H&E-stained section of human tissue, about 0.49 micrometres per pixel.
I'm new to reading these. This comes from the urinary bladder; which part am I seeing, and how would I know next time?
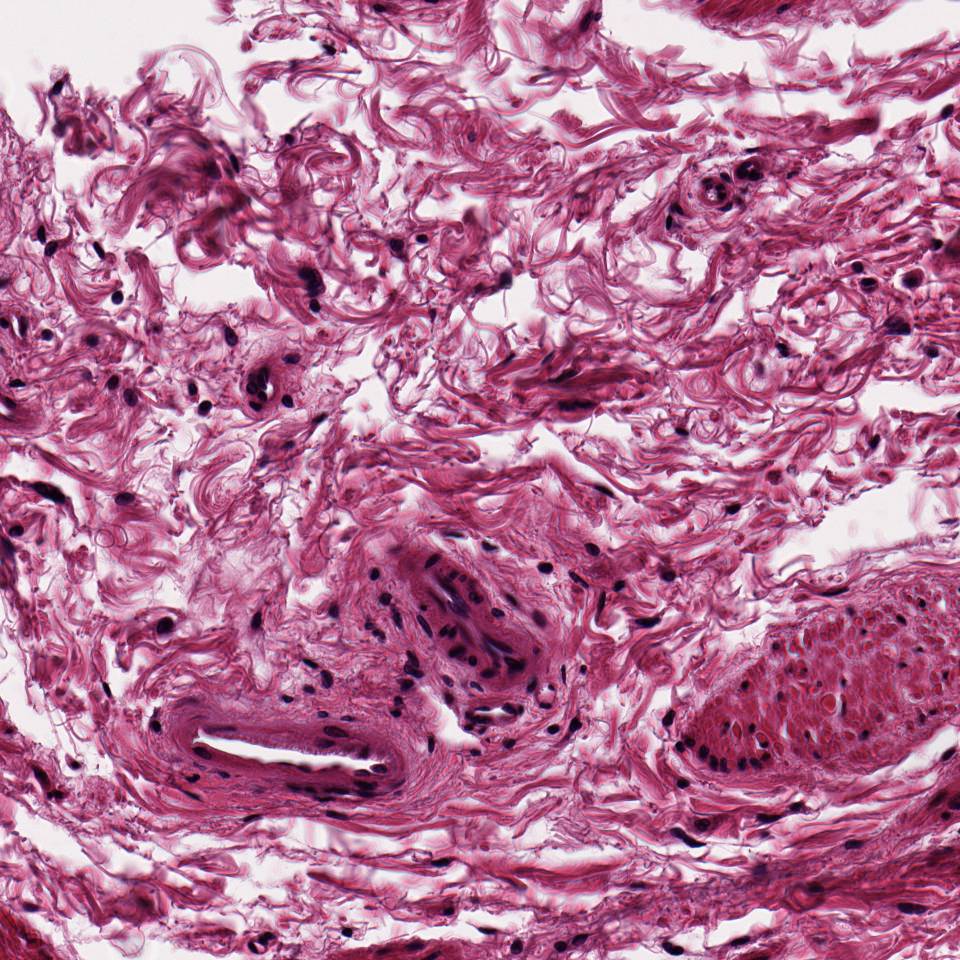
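What I'm looking at is loose connective tissue, which fills most of the field. Its collagen fibres are wavy and interlacing, and small dark nuclei lie sparsely scattered among them.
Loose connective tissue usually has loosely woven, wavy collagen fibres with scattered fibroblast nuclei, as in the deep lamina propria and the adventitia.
Nowhere in the field can I find epithelium.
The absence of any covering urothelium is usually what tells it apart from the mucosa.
No fat cells show up either.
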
